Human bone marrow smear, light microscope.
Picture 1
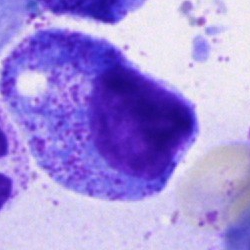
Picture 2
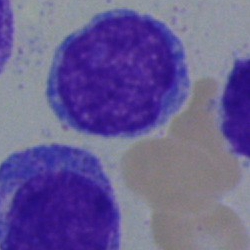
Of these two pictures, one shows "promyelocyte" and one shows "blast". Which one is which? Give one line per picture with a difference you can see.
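Picture 1: promyelocyte. Many small purple granules are scattered through the cytoplasm.
Picture 2: blast. No distinct granules are seen in the cytoplasm.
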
